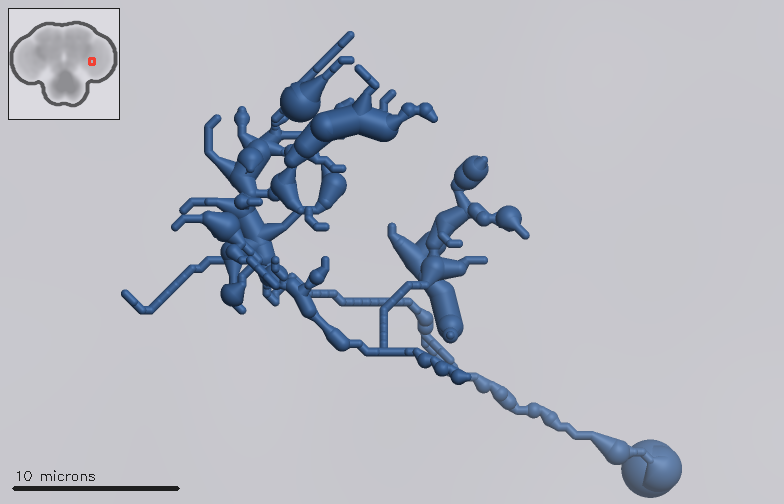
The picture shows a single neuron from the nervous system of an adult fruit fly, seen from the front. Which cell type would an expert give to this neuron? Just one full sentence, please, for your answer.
This neuron counts as a member of the cell type T5a.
